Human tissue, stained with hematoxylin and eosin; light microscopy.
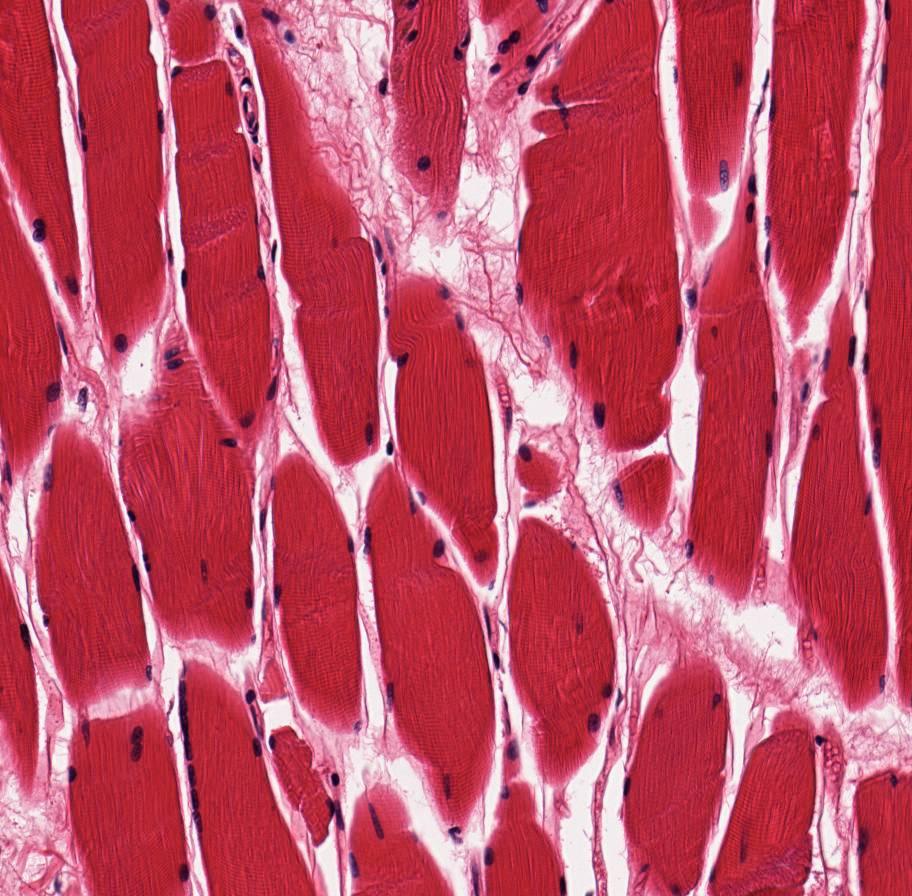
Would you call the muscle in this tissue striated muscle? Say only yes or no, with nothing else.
Yes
